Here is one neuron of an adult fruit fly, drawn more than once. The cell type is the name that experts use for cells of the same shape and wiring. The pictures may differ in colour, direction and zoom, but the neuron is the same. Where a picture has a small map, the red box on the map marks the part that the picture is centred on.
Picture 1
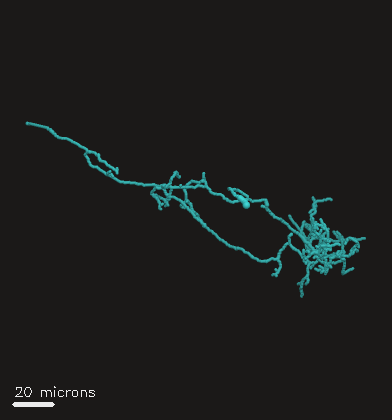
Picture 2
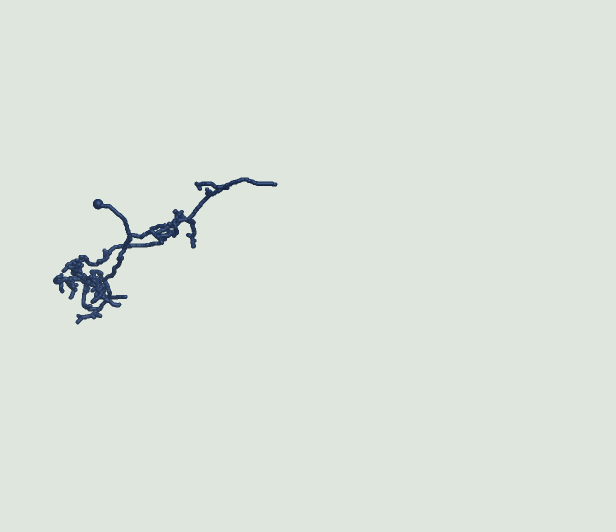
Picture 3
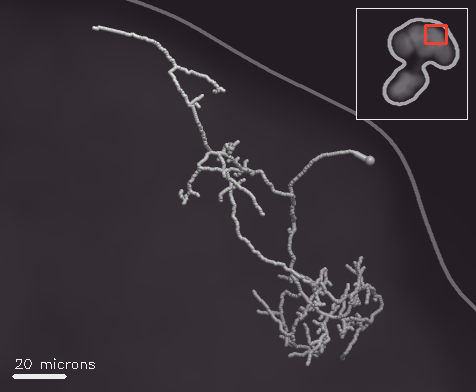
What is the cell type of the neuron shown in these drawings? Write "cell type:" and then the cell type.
cell type: LH008m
